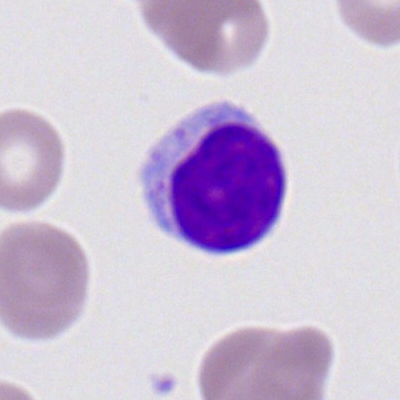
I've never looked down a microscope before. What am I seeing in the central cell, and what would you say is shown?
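The nucleus lies off-centre, toward the right of the cell. Pale blue cytoplasm forms a crescent, mainly on the left side of the nucleus. A few fine reddish-purple granules are present in the cytoplasm. The cell is a lymphocyte.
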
